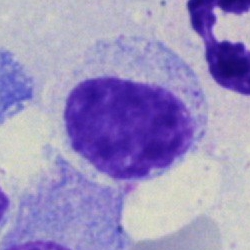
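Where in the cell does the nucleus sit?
Off-centre, toward the lower left.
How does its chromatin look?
Dark purple and moderately clumped.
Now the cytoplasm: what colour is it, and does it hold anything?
It is pale greyish-blue, with fine pinkish-purple granules scattered through it.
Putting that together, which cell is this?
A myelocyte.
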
